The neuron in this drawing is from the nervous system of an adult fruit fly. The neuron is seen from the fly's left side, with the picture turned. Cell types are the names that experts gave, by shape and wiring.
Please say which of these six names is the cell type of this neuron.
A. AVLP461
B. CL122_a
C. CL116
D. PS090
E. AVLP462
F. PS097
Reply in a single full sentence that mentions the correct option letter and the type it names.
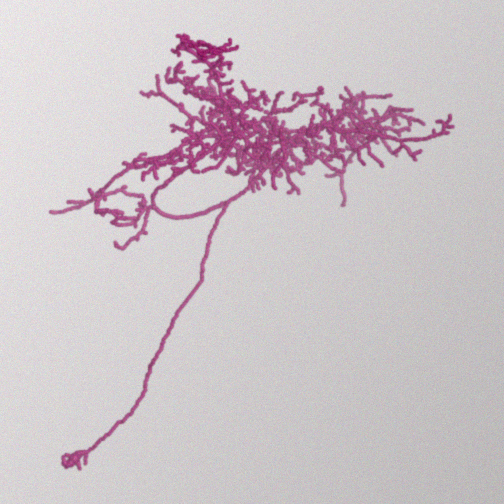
Among the options, D names the cell type of the neuron, namely PS090.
